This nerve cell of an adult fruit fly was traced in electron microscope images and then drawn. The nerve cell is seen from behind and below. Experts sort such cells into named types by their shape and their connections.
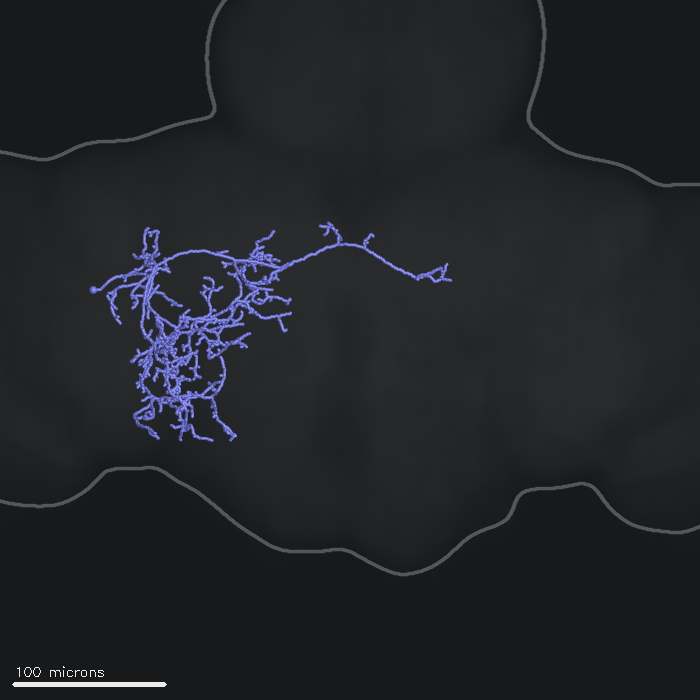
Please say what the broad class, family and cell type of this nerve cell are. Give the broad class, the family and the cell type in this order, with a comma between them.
central-brain intrinsic neuron, hemilineage VLPd1, CL022_b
